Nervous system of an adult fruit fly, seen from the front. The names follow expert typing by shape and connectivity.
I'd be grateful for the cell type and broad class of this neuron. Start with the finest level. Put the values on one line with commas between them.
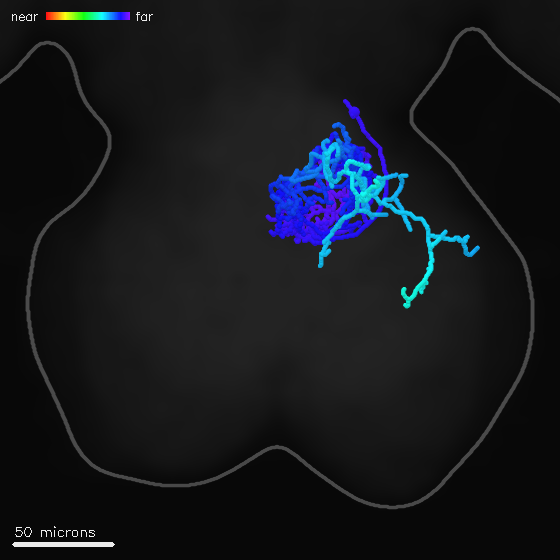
INXXX231, nerve-cord intrinsic neuron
